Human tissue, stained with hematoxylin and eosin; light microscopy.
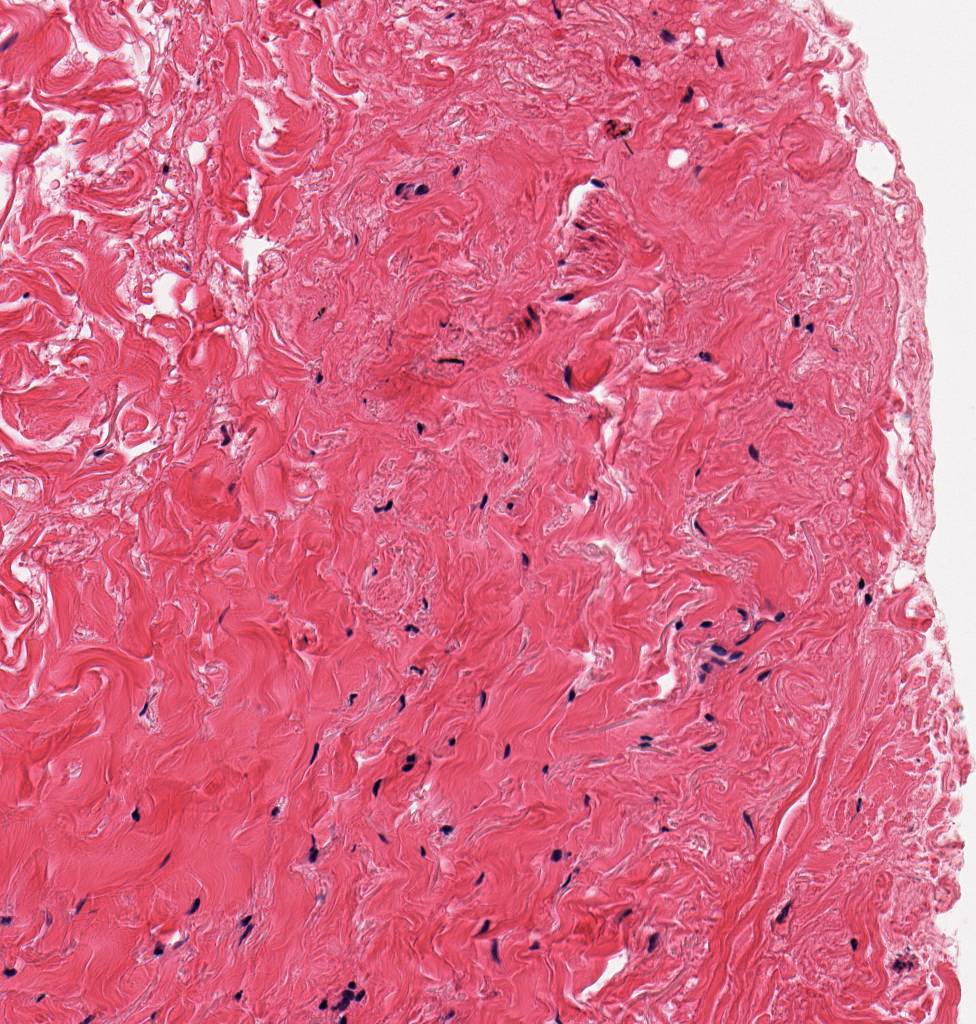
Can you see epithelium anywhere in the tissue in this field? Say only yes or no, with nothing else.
No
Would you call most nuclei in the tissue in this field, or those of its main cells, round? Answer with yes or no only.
No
